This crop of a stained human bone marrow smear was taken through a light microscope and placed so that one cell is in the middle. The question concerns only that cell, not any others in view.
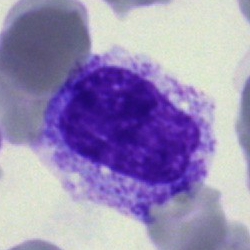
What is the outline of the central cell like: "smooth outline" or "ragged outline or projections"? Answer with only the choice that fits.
Ragged outline or projections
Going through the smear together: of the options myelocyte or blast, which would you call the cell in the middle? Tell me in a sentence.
Within this crop, a myelocyte occupies the central position.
